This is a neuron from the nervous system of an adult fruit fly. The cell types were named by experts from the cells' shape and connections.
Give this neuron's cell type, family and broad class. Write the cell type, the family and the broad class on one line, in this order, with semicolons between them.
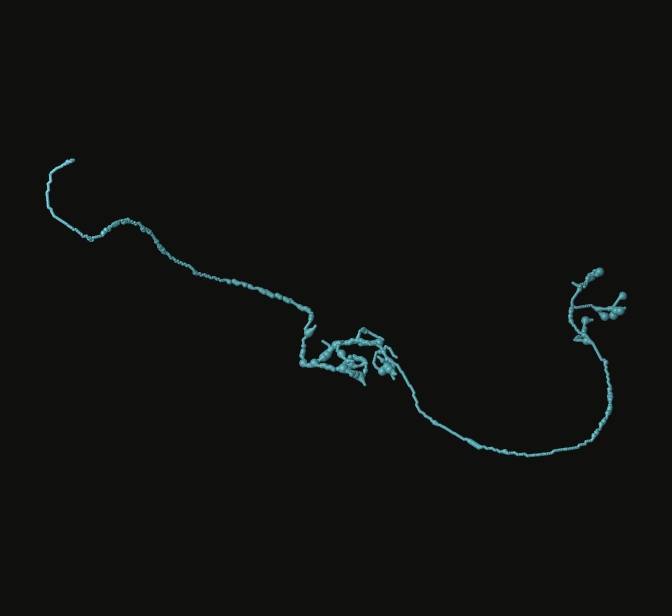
ORN_VC5; class olfactory; sensory neuron entering the brain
